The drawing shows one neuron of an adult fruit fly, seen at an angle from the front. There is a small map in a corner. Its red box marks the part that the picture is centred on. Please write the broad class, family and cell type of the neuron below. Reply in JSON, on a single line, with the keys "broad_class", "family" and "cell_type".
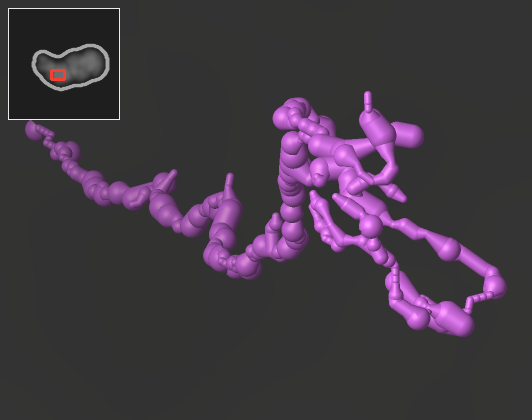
{"broad_class": "sensory neuron entering the nerve cord", "family": "class mechanosensory proprioceptive", "cell_type": "SNpp47"}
